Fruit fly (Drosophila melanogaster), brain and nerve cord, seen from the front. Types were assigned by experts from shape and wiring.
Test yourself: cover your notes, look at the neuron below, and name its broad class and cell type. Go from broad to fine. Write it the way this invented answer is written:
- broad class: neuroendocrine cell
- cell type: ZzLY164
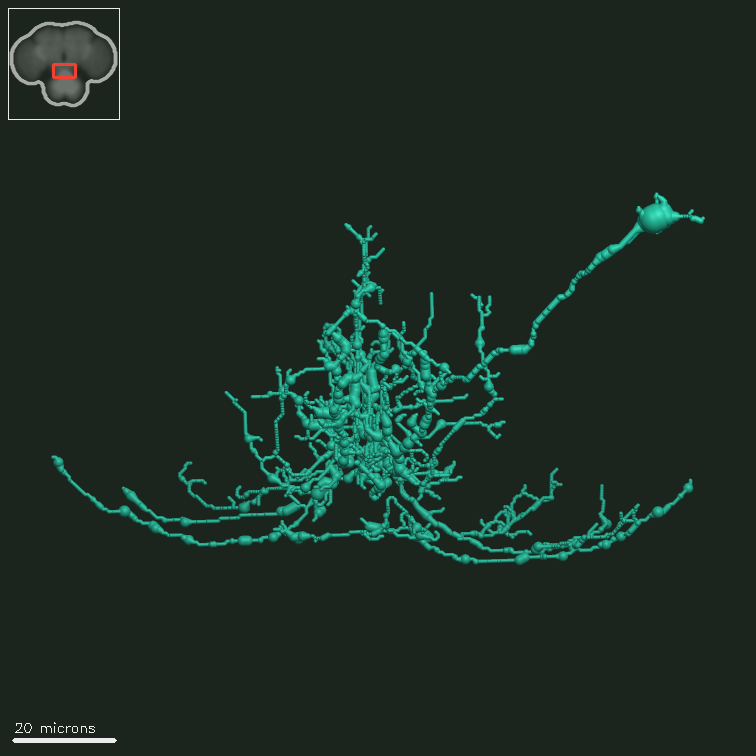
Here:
- broad class: central-brain intrinsic neuron
- cell type: GNG234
